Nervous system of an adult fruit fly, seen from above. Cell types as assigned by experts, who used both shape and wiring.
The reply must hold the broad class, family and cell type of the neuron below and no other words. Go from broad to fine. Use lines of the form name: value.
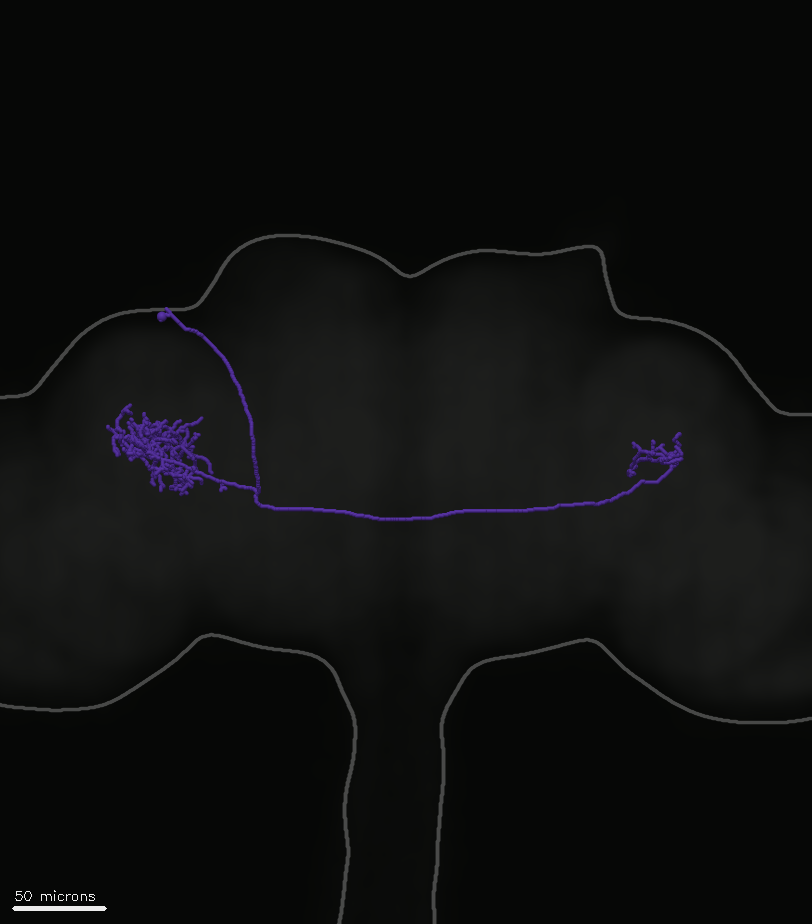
broad class: central-brain intrinsic neuron
family: hemilineage VLPa2
cell type: CB3411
